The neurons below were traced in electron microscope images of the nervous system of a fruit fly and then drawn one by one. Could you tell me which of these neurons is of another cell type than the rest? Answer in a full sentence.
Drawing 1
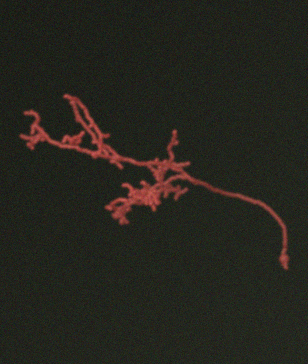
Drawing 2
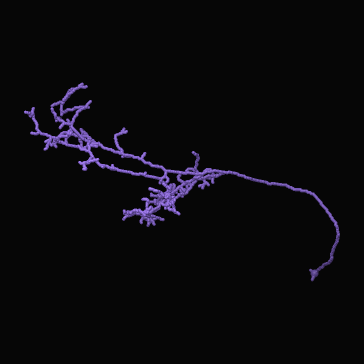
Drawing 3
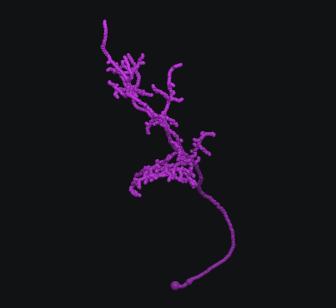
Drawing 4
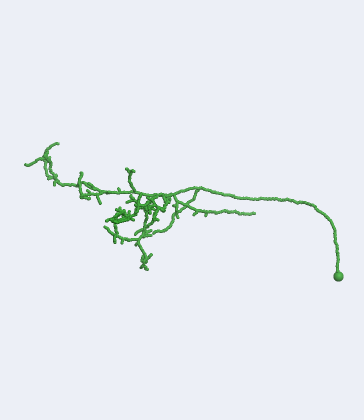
The neuron in drawing 4 is of another cell type than the rest.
